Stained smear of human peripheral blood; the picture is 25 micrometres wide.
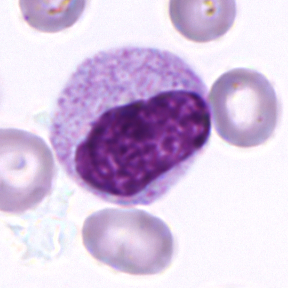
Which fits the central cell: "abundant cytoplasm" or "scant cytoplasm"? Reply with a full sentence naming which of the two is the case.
What surrounds the nucleus is plentiful cytoplasm.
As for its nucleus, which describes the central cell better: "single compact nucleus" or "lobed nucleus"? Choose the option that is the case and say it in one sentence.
The nucleus of this cell is one compact round, oval or kidney-shaped mass.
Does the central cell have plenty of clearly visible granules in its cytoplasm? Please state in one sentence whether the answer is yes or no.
Yes, granules are visible in large numbers in its cytoplasm.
